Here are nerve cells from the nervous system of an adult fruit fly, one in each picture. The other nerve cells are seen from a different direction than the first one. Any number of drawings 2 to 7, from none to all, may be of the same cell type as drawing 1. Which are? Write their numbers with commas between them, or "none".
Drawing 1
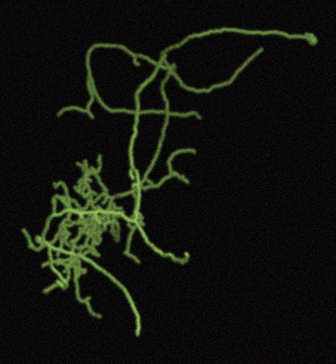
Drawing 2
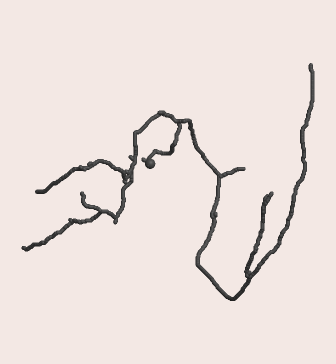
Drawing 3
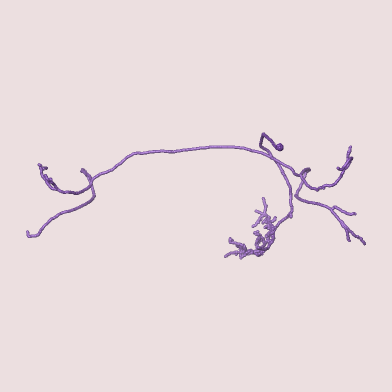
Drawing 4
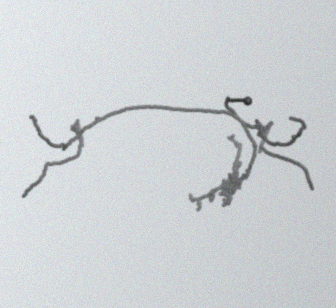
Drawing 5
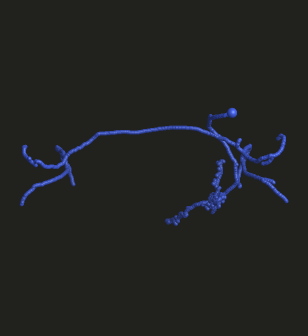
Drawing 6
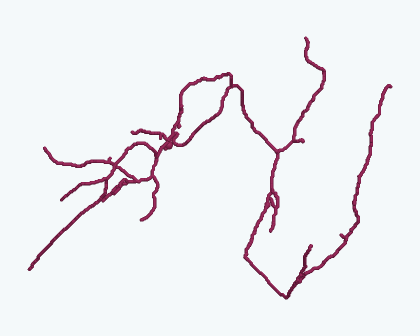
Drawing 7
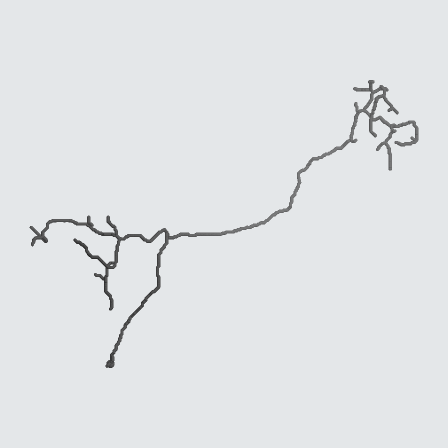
3, 4, 5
